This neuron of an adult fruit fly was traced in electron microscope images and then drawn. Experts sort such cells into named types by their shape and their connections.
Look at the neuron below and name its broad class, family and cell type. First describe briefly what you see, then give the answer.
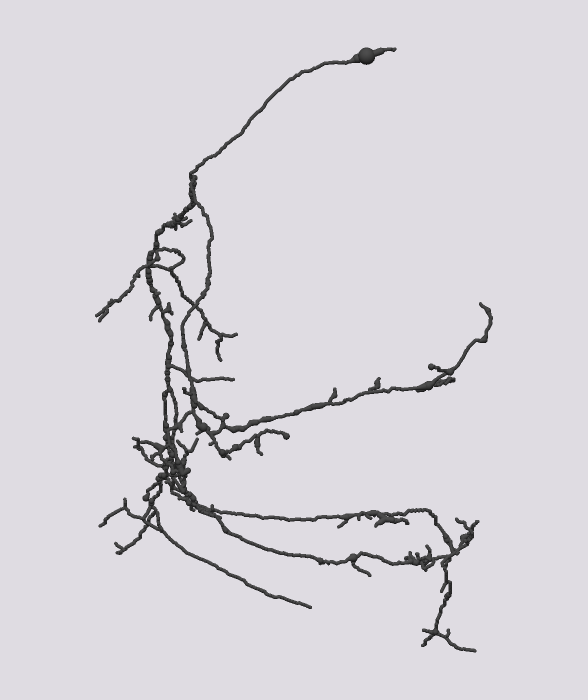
The cell body is at the top of the picture. Dozens of branch ends can be seen. Its broad class is visual projection neuron. Its family is hemilineage SLPpl1. The cell type is CL125.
